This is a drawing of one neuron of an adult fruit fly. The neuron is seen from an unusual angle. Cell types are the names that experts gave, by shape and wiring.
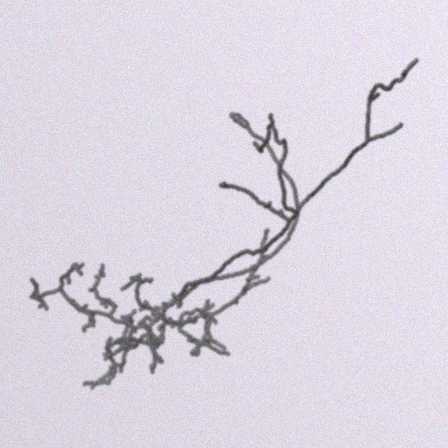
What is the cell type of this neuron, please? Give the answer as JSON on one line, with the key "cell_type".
{"cell_type": "IN11A027_a"}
